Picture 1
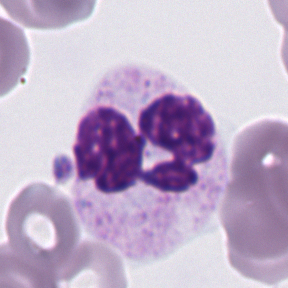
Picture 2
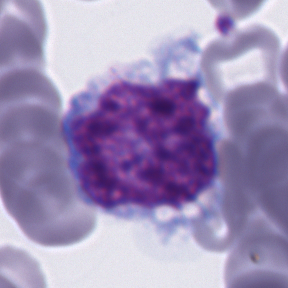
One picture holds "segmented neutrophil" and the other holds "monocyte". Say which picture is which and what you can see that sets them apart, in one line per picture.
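Picture 1 is a segmented neutrophil. The cytoplasm is sprinkled with fine lilac-purple granules.
Picture 2 is a monocyte. No distinct granules are seen in the cytoplasm.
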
